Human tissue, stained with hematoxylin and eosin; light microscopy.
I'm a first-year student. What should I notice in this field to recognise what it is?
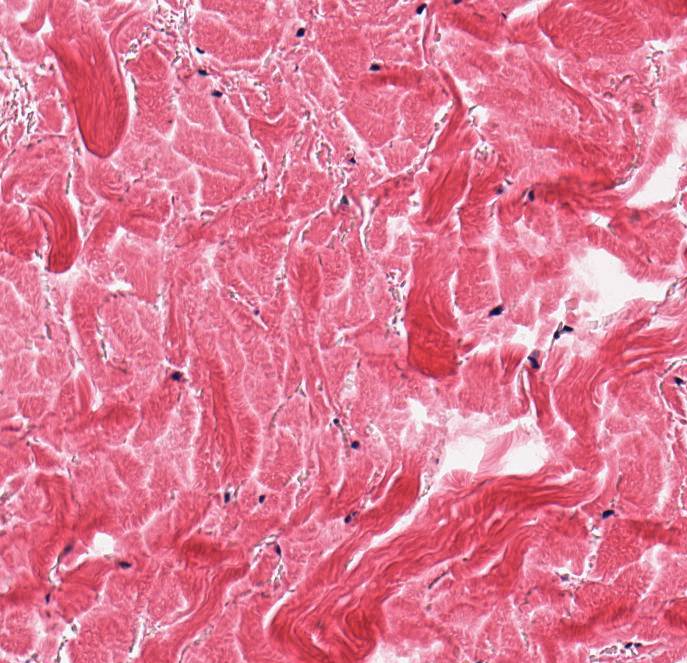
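The tissue shown is dermis. Closely packed eosinophilic fibres fill the field completely, with no epithelium anywhere. The fibres run in many different directions rather than in one parallel sheet, and the paler ones have a finely fibrillar, streaky texture.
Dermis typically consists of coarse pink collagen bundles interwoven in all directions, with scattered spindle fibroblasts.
That matches the fibres running every way here and the sparse, small, dark, elongated nuclei lying in the narrow spaces between them.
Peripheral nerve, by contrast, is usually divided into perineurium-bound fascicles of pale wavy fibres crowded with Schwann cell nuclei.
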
